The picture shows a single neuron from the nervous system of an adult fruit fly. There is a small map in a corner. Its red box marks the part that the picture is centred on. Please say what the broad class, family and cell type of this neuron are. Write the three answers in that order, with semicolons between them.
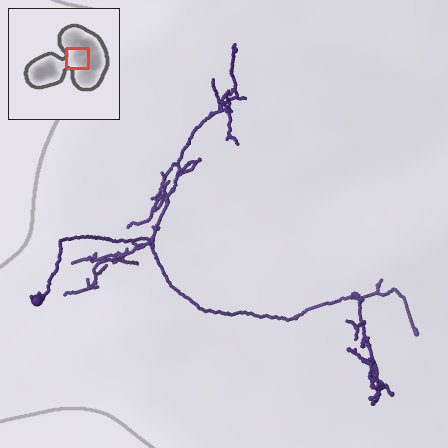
central-brain intrinsic neuron; hemilineage LB3; AMMC007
